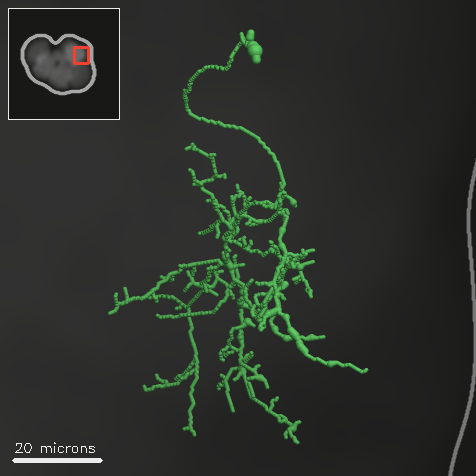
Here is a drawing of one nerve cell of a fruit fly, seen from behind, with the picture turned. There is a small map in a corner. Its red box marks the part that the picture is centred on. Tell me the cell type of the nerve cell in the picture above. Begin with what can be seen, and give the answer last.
The cell body is at the top of the picture. From top to bottom in the picture it spans about 95 microns. The picture shows dozens of branch ends. This is a nerve-cord intrinsic neuron. Its cell type is IN14A039.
